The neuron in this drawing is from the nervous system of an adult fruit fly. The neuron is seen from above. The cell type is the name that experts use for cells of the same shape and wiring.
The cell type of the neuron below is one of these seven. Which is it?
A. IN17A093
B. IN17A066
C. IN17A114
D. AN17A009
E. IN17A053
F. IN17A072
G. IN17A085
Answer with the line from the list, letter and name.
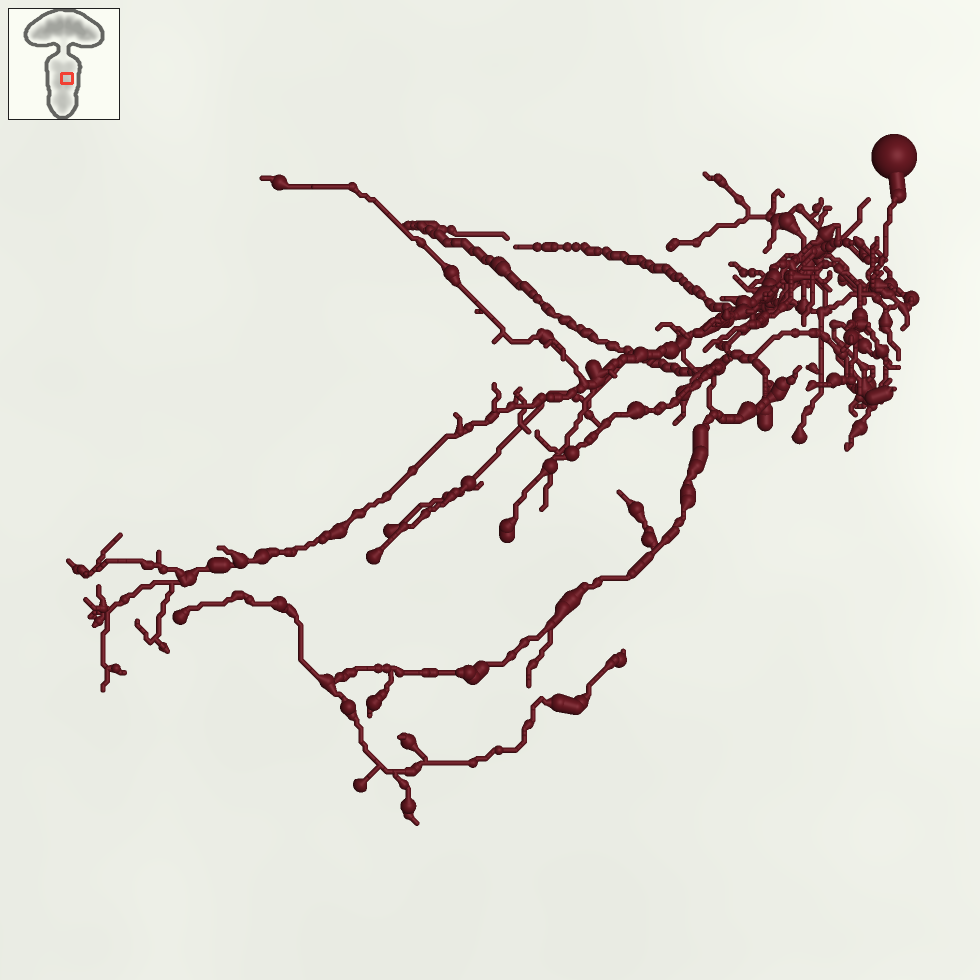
G. IN17A085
